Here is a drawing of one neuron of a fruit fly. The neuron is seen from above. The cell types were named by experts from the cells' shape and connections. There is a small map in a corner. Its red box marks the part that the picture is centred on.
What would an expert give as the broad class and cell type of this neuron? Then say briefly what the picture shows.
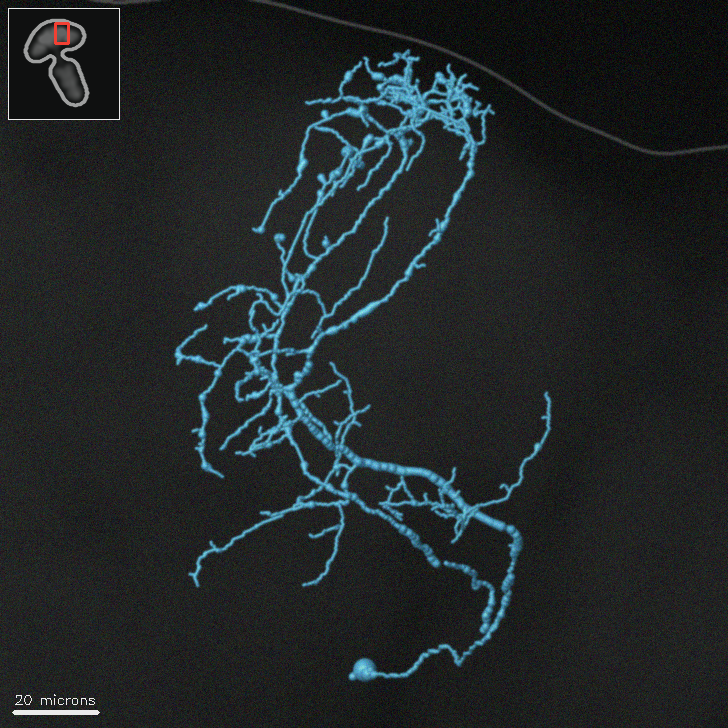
Its broad class is central-brain intrinsic neuron. It is of cell type CB0645. It lies in the brain. From top to bottom in the picture it spans about 150 microns. The picture shows dozens of branch ends.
